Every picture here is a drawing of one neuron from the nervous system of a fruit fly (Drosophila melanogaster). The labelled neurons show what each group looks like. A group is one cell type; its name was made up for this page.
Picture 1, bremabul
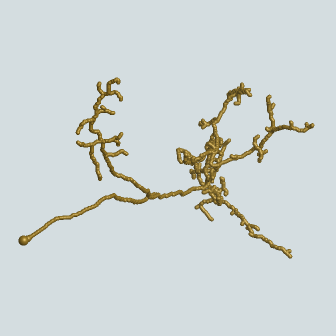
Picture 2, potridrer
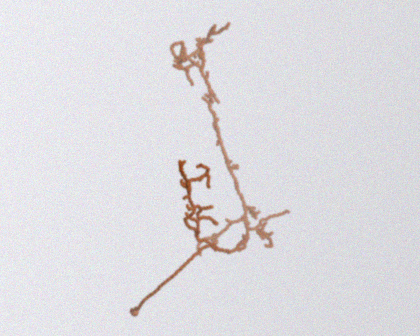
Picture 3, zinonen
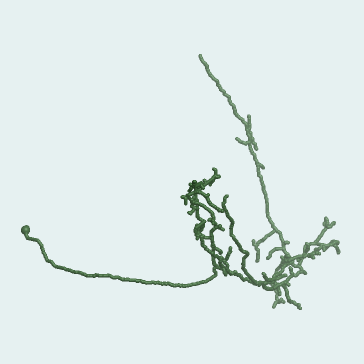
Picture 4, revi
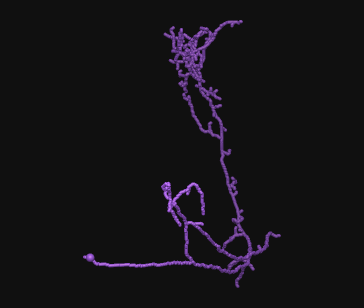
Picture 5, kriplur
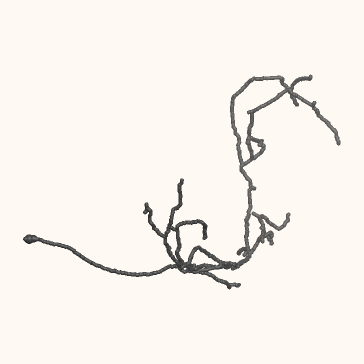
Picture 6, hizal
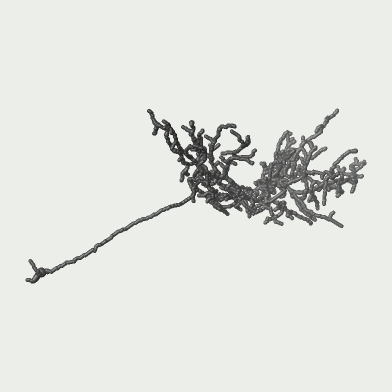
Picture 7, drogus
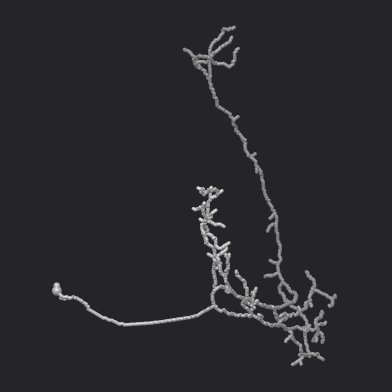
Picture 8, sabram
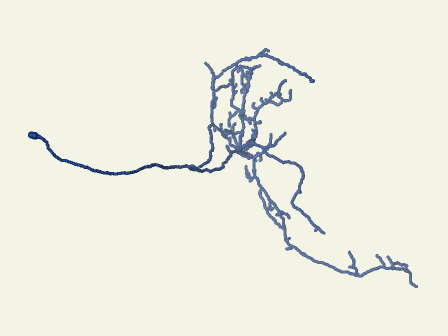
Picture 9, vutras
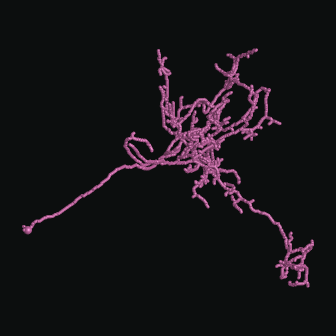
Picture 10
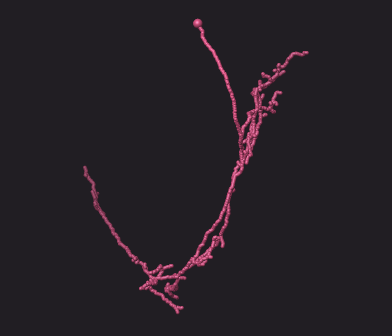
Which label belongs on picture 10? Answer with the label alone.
zinonen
